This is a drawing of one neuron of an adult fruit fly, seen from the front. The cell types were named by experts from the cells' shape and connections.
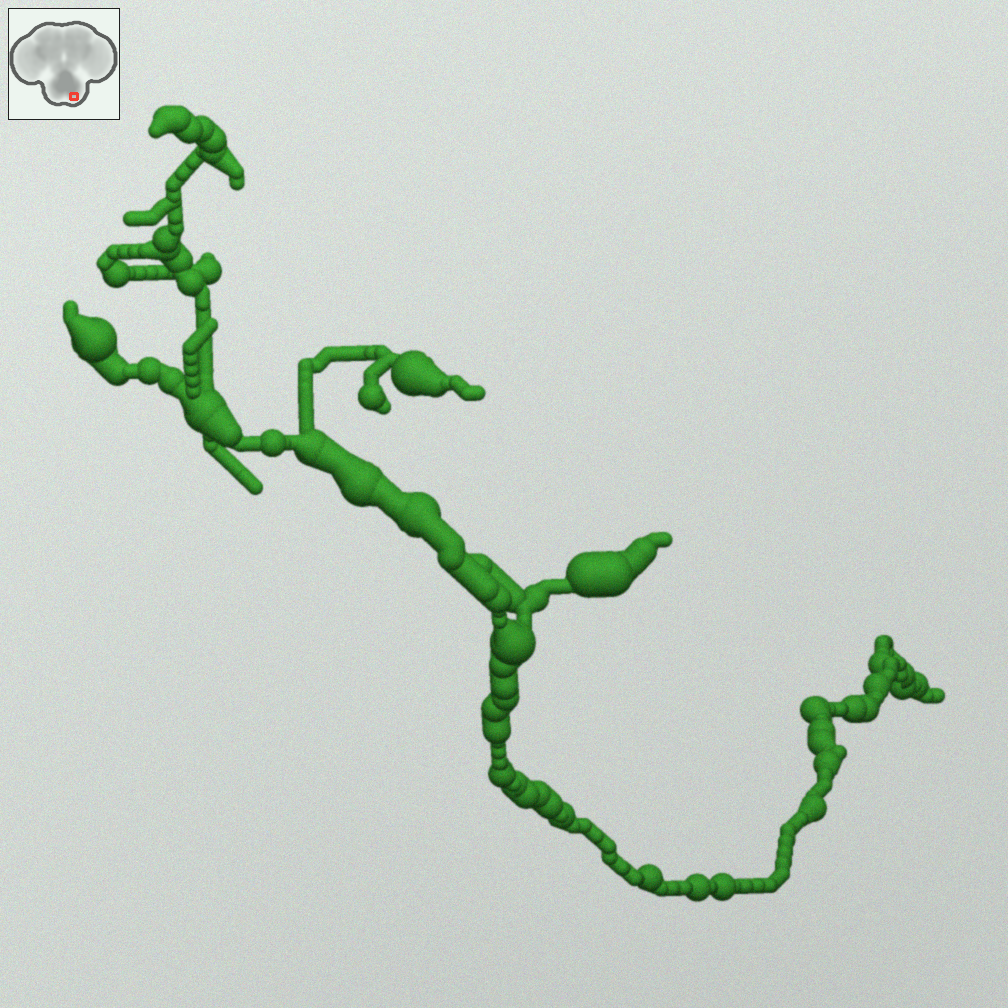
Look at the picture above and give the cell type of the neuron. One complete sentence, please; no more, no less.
In terms of cell type, the neuron is SNta20.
